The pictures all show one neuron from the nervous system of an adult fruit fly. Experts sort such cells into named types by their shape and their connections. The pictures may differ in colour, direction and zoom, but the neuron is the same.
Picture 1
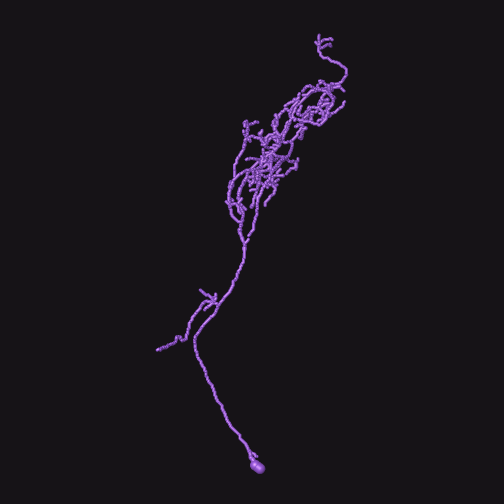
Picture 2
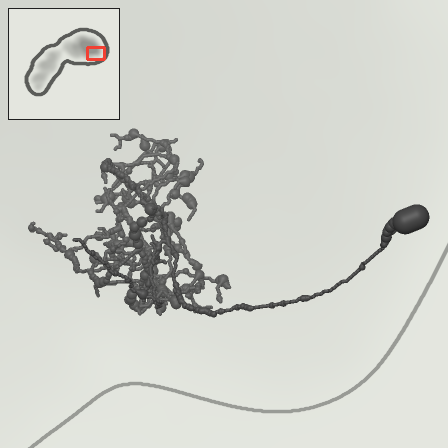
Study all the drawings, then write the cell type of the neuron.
SMP222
